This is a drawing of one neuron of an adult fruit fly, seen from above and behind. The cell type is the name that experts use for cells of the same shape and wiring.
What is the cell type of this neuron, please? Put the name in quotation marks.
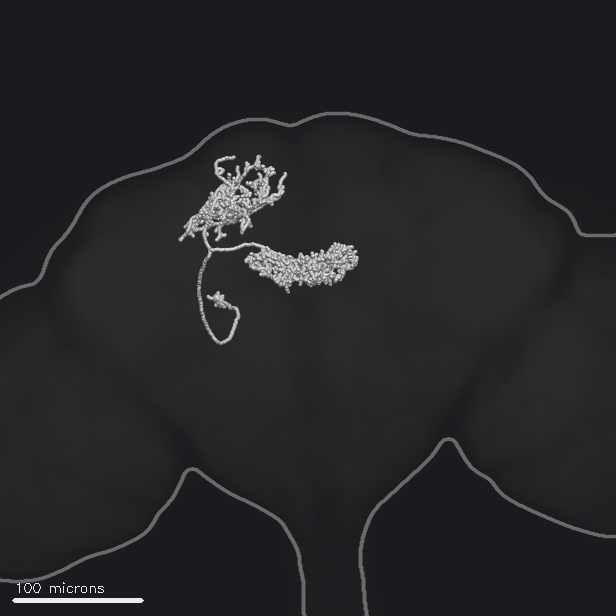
"FB4C"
